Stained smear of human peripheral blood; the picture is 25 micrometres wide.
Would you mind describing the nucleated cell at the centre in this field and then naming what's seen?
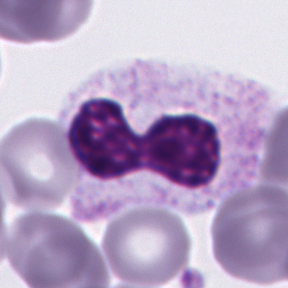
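Checking the nucleus first: it has two lobes, and its long axis runs from left to right across the cell. Next, the chromatin: dark purple and coarsely clumped. Then the cytoplasm: abundant, pale pinkish-lilac, and evenly filled with fine pink-violet granules. Last, the name: this is a band neutrophil.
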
